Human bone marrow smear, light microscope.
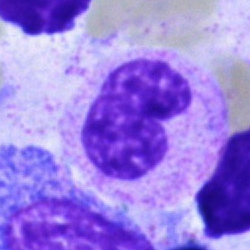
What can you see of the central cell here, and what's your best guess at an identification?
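Described from the outside in, the cell is round with a smooth edge. Abundant cytoplasm forms a wide rim around the nucleus, which is indented on its right side into a kidney shape. Its chromatin is clumped, with pale patches between darker areas. The cell is a band neutrophil.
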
